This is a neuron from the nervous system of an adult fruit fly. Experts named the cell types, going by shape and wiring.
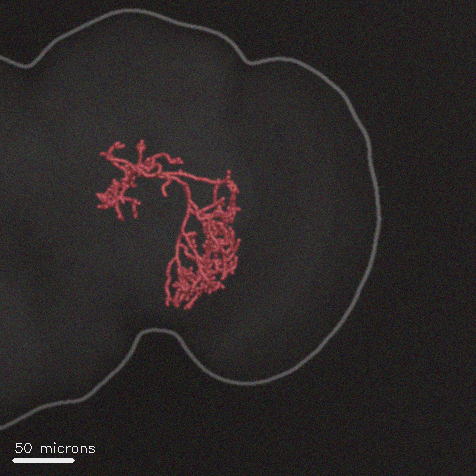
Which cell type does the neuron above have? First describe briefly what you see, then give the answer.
By the scale bar it is about 140 microns tall in this view. As drawn here it is about as wide as it is tall. It is a visual projection neuron. The cell type is LT78.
